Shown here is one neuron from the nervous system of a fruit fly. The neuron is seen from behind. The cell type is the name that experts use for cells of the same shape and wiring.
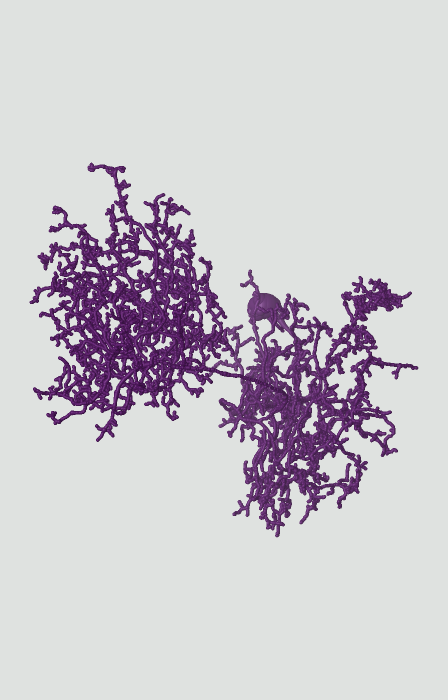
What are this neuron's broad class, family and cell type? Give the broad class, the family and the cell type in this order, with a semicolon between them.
optic-lobe intrinsic neuron; TmY; TmY19a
